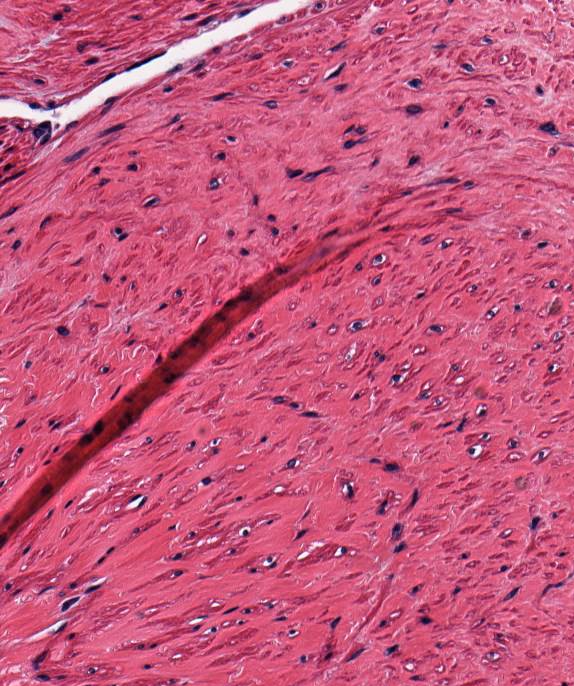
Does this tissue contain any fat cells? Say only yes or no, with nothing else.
No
